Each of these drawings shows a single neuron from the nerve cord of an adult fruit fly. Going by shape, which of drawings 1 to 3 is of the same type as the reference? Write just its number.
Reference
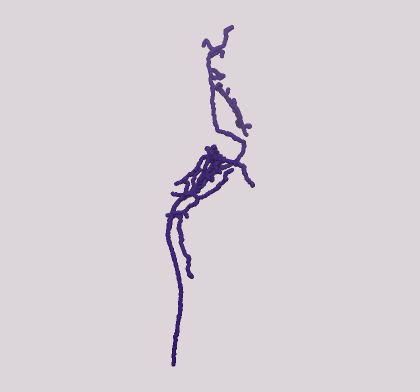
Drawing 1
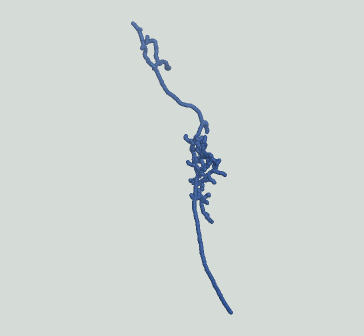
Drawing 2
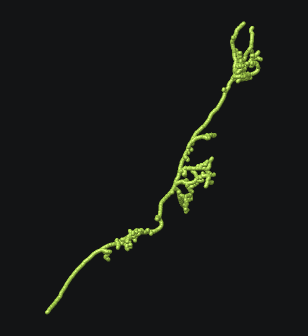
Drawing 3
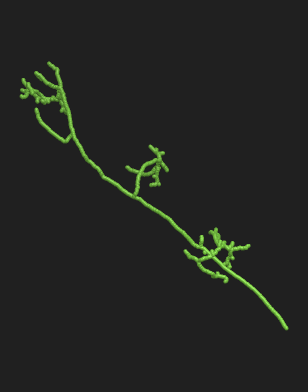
1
